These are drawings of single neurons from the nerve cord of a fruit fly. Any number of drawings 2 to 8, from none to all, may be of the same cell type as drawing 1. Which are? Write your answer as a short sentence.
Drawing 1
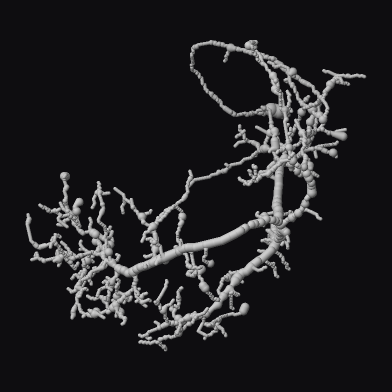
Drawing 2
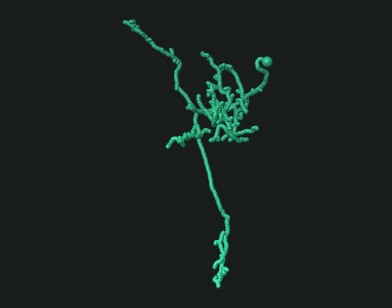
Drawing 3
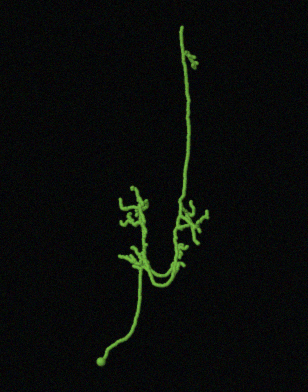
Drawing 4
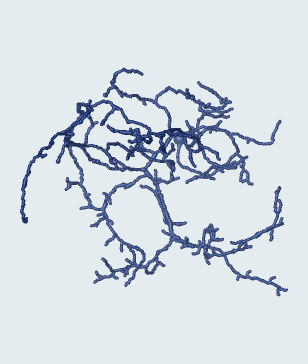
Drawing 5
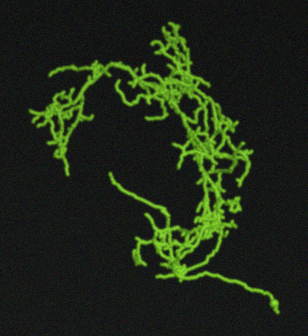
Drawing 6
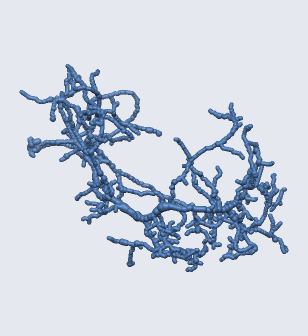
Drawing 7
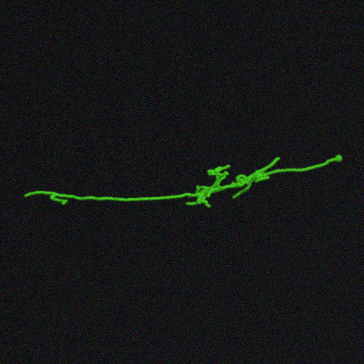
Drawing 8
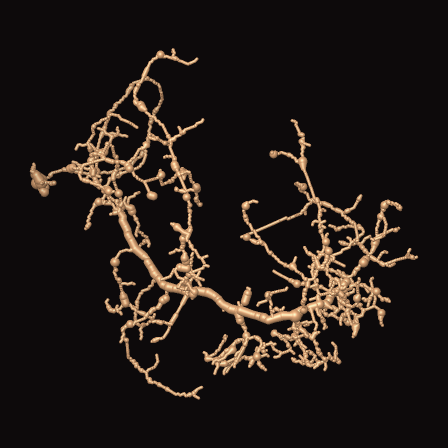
Drawing 4, drawing 5, drawing 6 and drawing 8 are of the same cell type.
